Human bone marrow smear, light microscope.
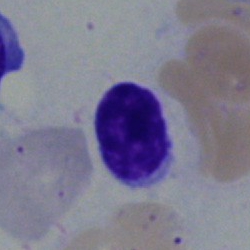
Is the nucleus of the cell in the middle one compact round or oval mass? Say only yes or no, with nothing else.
Yes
